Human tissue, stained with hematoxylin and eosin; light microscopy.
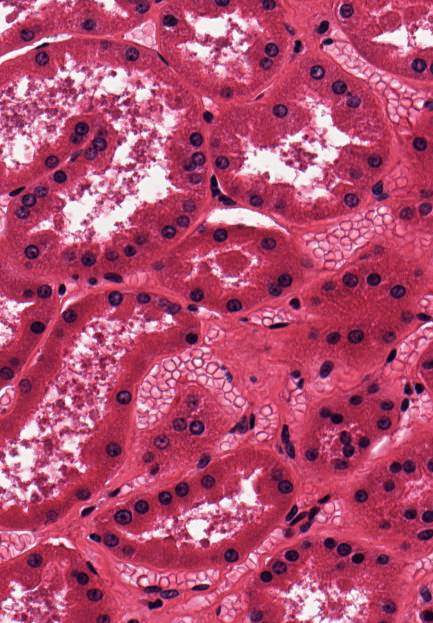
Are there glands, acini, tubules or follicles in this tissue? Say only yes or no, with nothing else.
Yes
